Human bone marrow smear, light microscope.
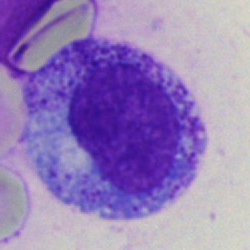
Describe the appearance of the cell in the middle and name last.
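The nucleus is positioned off-centre, toward the right side of the cell. The cytoplasm is moderately abundant and pale greyish-blue, with a paler, less granular zone to the left of the nucleus. Purple granules are scattered throughout the cytoplasm and are most crowded near the cell edge. The cell is a myelocyte.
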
